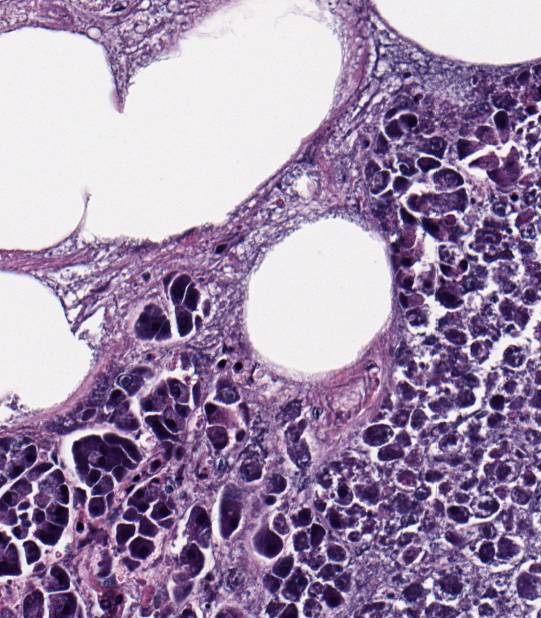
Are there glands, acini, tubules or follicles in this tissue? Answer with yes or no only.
No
